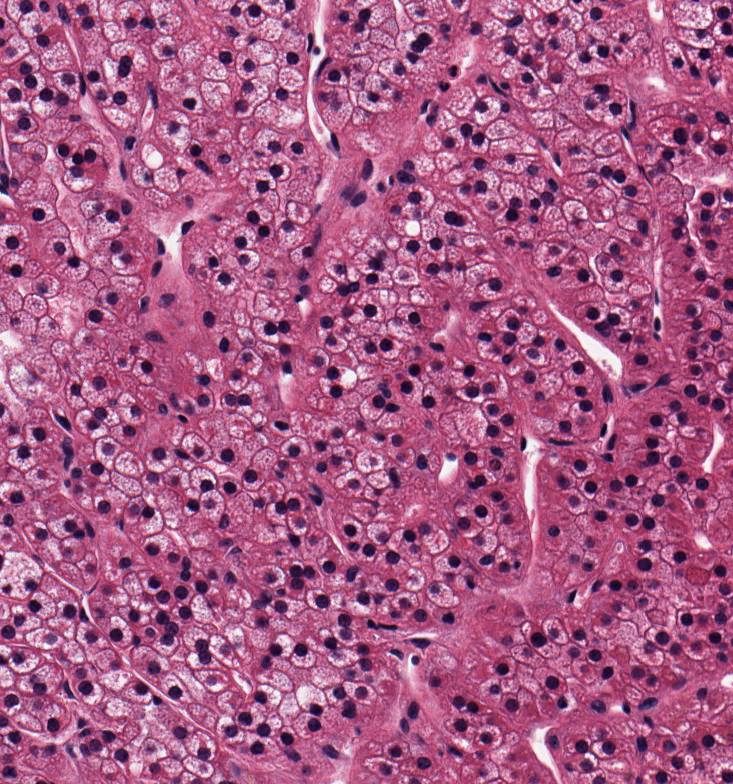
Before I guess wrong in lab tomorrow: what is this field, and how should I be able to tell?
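That's the zona fasciculata of the adrenal gland. The cells are large and polygonal, with pale, finely vacuolated, foamy cytoplasm, packed in solid cords and nests split only by thin vascular channels.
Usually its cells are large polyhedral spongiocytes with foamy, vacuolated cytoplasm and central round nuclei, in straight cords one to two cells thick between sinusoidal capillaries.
Each has one small, round, dark nucleus near the centre, and thin pink lines sharply mark the borders.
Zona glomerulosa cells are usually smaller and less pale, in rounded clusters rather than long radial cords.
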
